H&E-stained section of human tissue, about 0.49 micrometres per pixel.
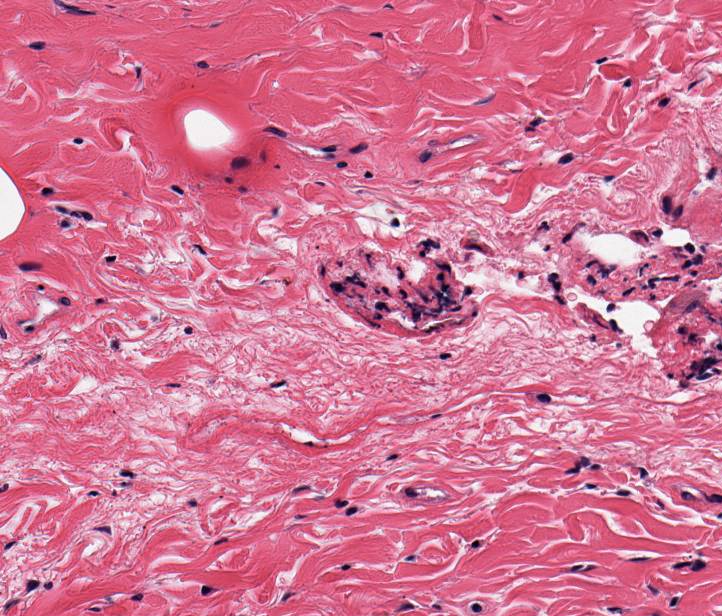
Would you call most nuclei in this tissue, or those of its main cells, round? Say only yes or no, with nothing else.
No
